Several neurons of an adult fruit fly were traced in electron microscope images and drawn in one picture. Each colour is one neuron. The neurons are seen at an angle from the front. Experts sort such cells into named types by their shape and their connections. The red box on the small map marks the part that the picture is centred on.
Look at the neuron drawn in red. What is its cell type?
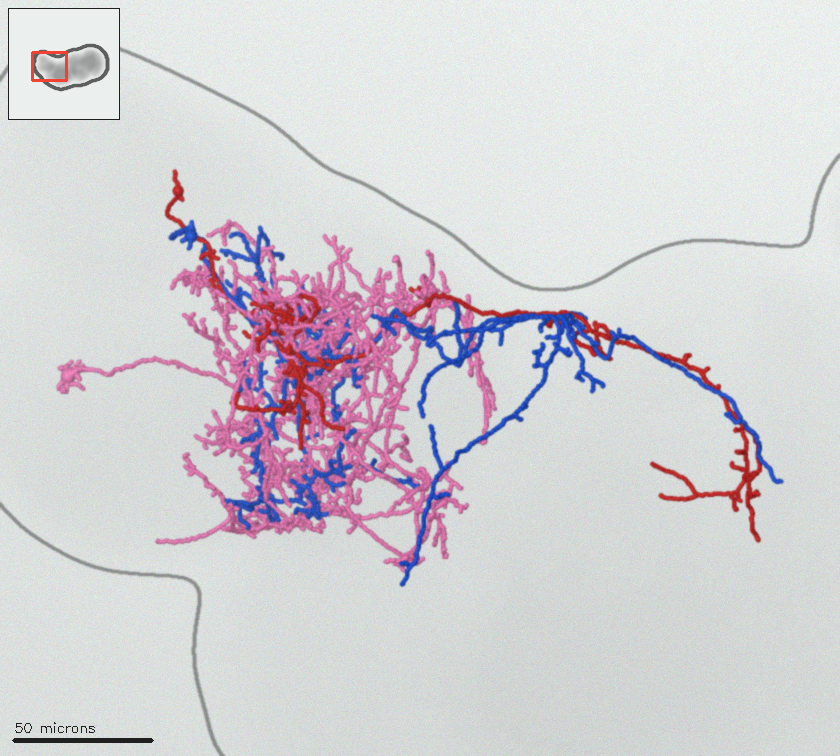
IN18B052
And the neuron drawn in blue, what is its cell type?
IN18B042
